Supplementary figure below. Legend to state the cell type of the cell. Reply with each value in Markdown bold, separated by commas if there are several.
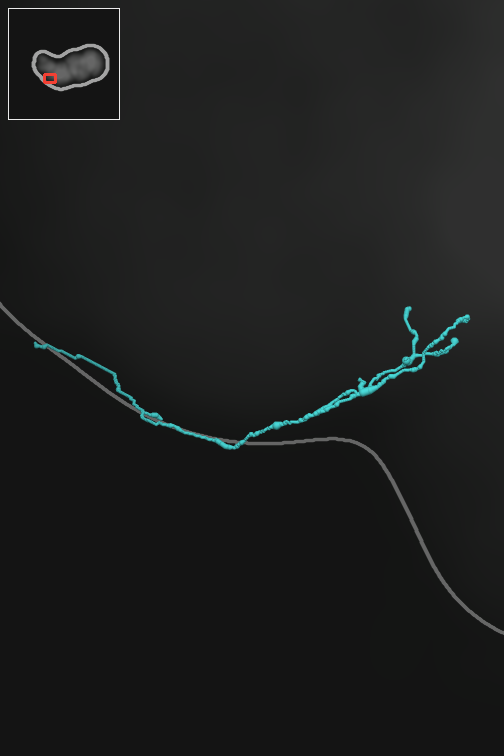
**SNta34**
